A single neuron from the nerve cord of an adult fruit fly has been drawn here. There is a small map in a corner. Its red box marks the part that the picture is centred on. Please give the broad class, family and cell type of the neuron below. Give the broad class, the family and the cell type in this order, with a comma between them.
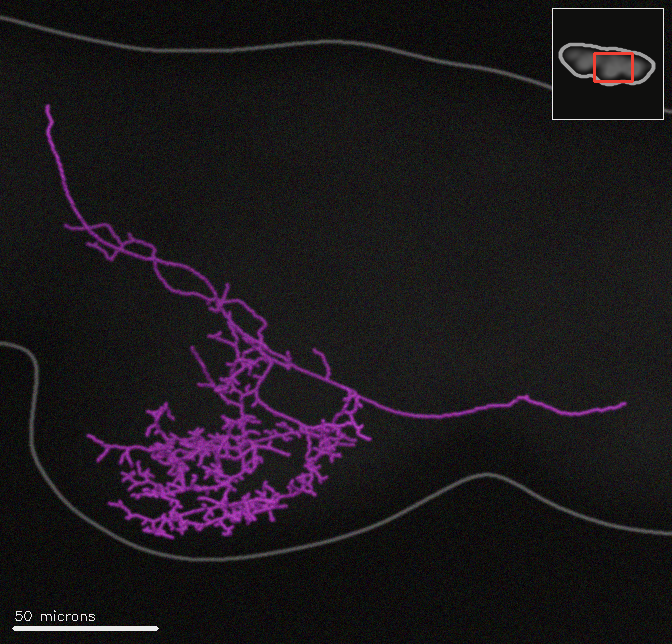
nerve-cord intrinsic neuron, hemilineage 23B, IN23B080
